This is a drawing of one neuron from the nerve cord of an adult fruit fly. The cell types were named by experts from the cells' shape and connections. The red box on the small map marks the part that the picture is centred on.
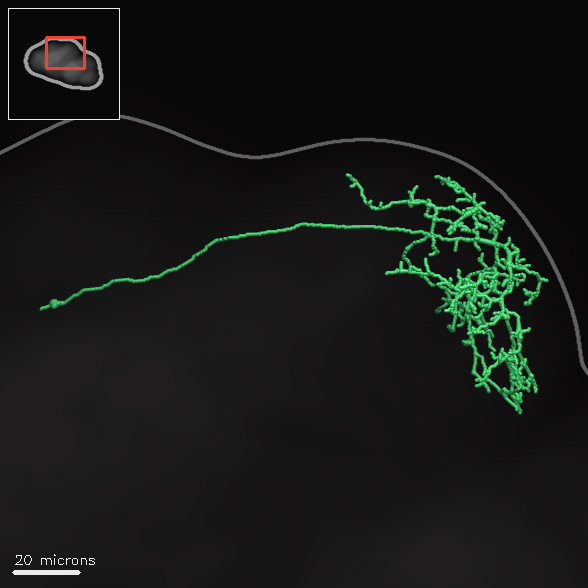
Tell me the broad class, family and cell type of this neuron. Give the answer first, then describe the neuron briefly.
It is a nerve-cord intrinsic neuron. Its family is hemilineage 13B. Its cell type is IN13B067. By the scale bar it is about 160 microns wide in this view. The picture shows dozens of branch ends.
